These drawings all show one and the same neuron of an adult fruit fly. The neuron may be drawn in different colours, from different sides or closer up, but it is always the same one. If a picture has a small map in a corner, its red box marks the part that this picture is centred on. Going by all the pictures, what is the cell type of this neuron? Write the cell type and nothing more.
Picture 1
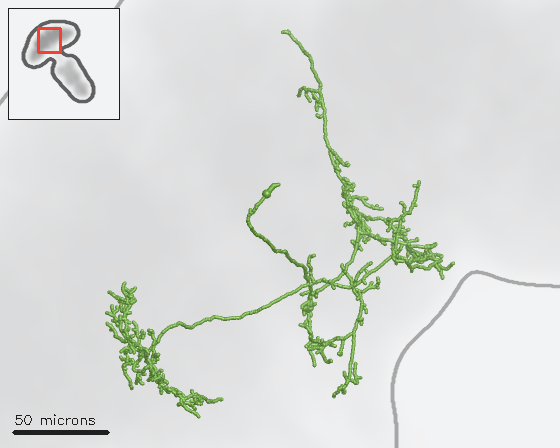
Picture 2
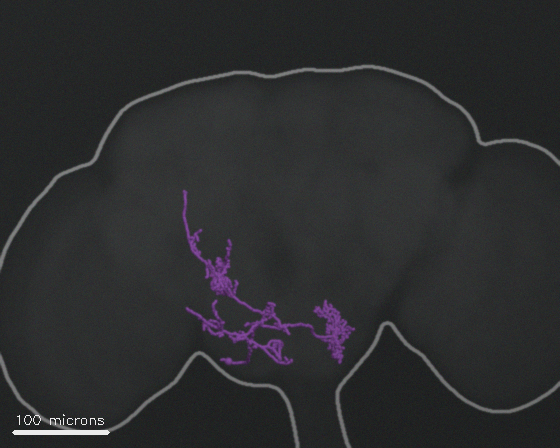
GNG497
